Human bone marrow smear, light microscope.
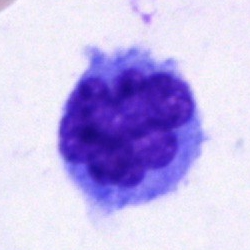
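Monocyte, the central cell of a stained human bone marrow smear. The cell is roughly round, with an irregular, frayed edge along its top, from which short blunt projections stick out. The nucleus fills most of the cell, leaving a moderate rim of cytoplasm. No distinct granules can be seen in the cytoplasm.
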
